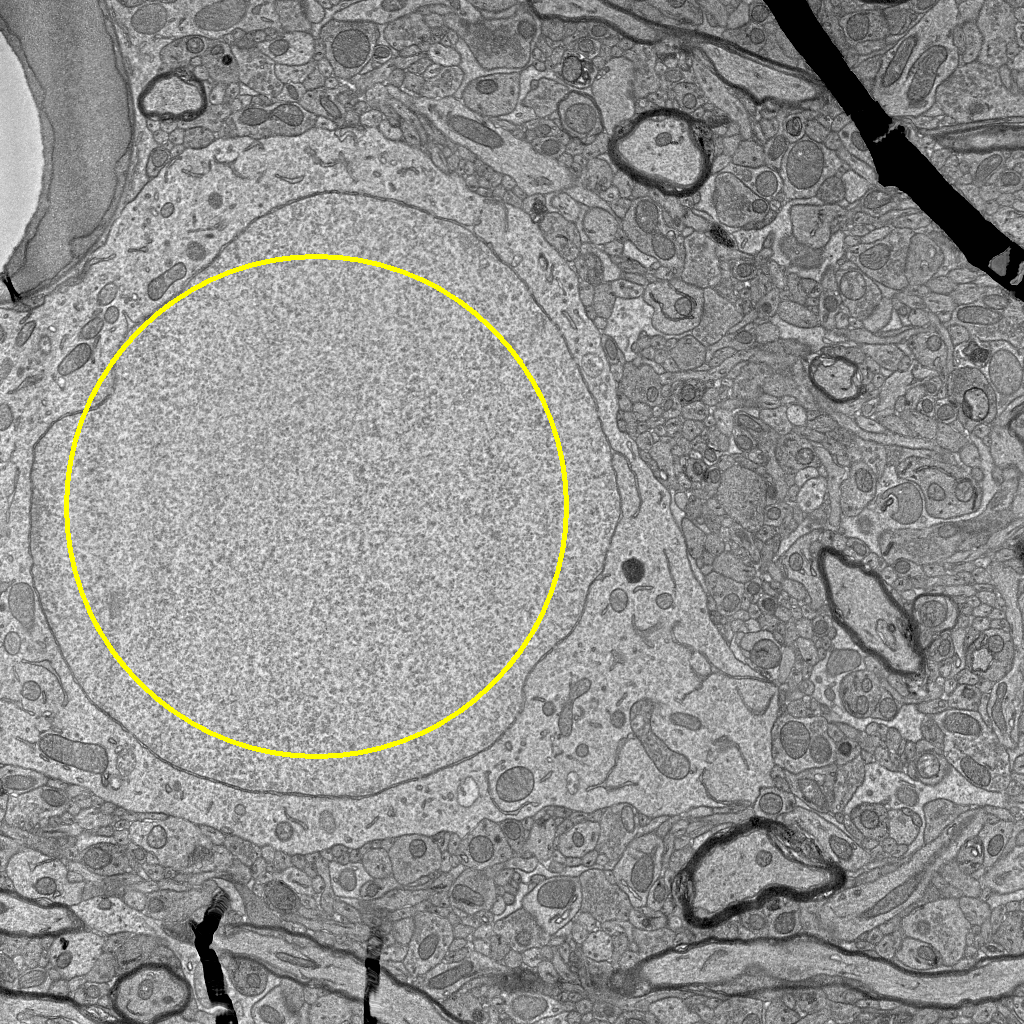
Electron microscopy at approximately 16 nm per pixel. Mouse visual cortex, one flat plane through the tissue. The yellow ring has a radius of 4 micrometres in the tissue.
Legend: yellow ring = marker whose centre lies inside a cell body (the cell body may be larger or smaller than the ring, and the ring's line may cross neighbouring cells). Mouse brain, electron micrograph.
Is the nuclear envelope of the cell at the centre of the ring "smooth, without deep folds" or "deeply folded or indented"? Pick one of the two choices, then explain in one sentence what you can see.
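Smooth, without deep folds. The nuclear envelope runs smoothly, without deep folds.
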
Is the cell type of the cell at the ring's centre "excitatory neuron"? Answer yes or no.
yes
